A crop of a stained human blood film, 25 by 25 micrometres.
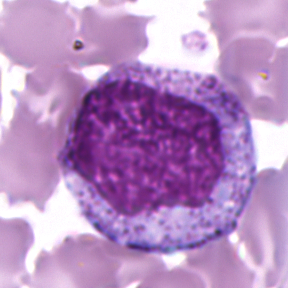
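Myelocyte, the nucleated cell at the centre of a stained peripheral blood smear. Notice the nucleus set off-centre toward the upper left, its deep purple chromatin clumped in patches with paler gaps between. The pale lavender-blue cytoplasm makes a band widest along the bottom, with fine dark purple granules scattered throughout.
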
